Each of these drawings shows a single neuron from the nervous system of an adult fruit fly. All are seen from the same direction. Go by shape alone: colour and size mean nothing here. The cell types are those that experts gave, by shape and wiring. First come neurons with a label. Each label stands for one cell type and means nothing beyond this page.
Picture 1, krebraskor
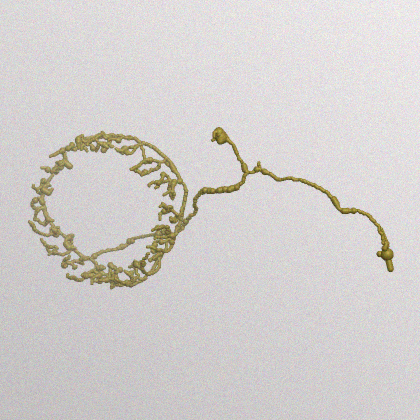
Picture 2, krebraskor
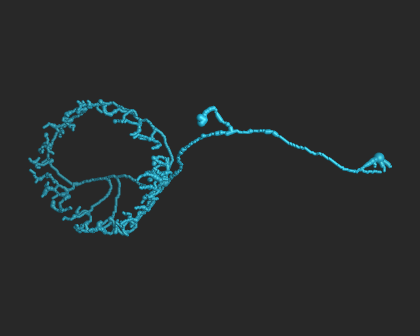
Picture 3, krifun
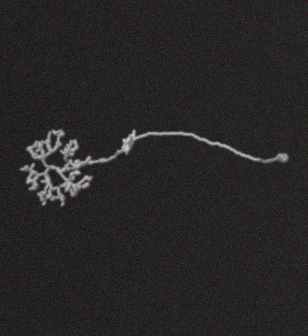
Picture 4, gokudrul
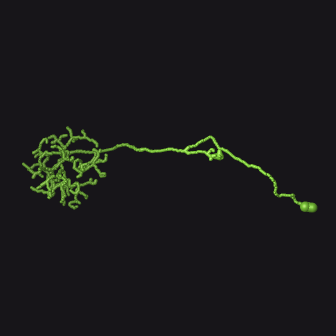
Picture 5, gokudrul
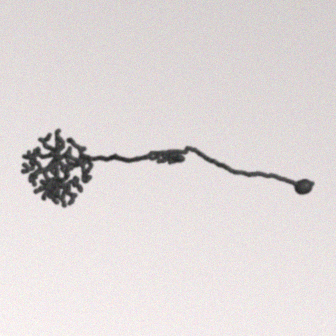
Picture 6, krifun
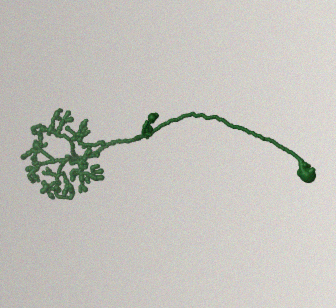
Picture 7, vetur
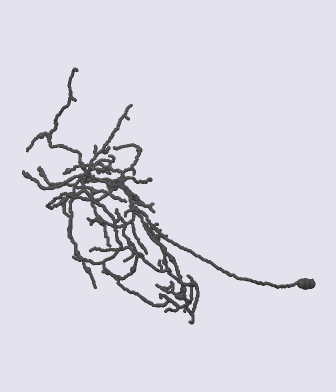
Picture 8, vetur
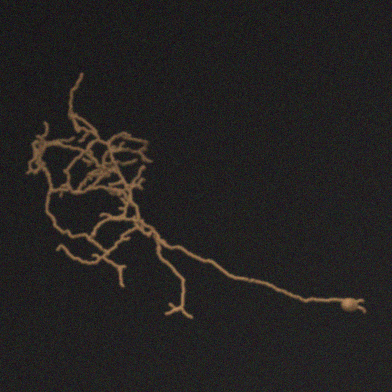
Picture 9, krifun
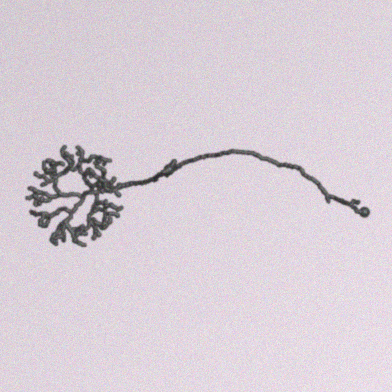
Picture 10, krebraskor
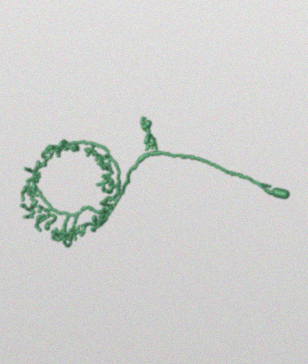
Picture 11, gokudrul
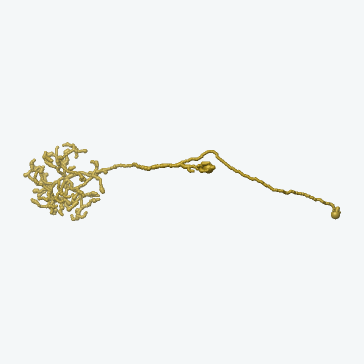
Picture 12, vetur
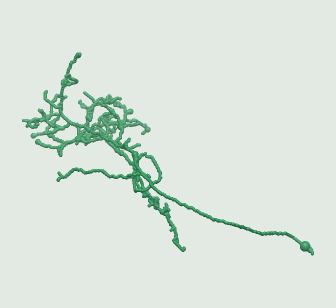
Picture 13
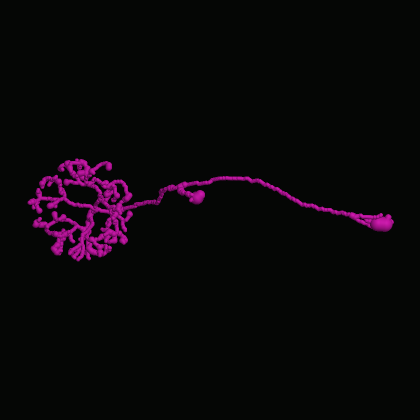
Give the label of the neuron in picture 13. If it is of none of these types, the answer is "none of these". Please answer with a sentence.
It belongs to none of these.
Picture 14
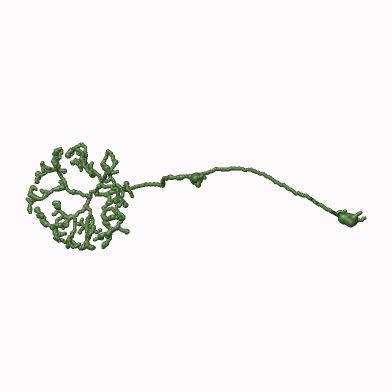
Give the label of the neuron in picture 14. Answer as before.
It belongs to none of these.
